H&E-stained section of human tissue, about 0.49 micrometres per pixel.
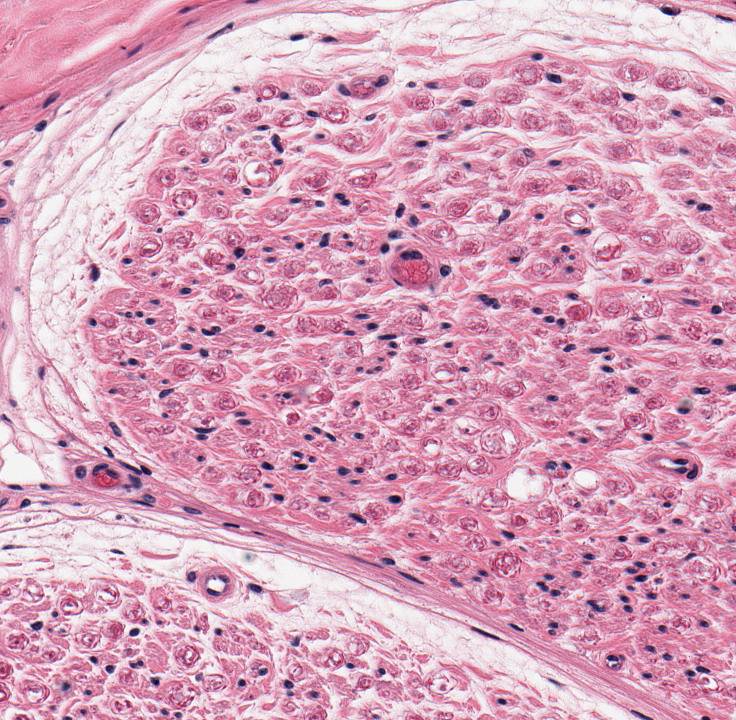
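Tibial nerve: one large rounded bundle fills most of the field, with part of a second along the bottom edge. Its fibres are cut across, I'd say: small round profiles, each a central pink core inside a pale ring. Small dark oval to elongated nuclei lie evenly between them. A thin layer of flattened cells wraps the large bundle.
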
